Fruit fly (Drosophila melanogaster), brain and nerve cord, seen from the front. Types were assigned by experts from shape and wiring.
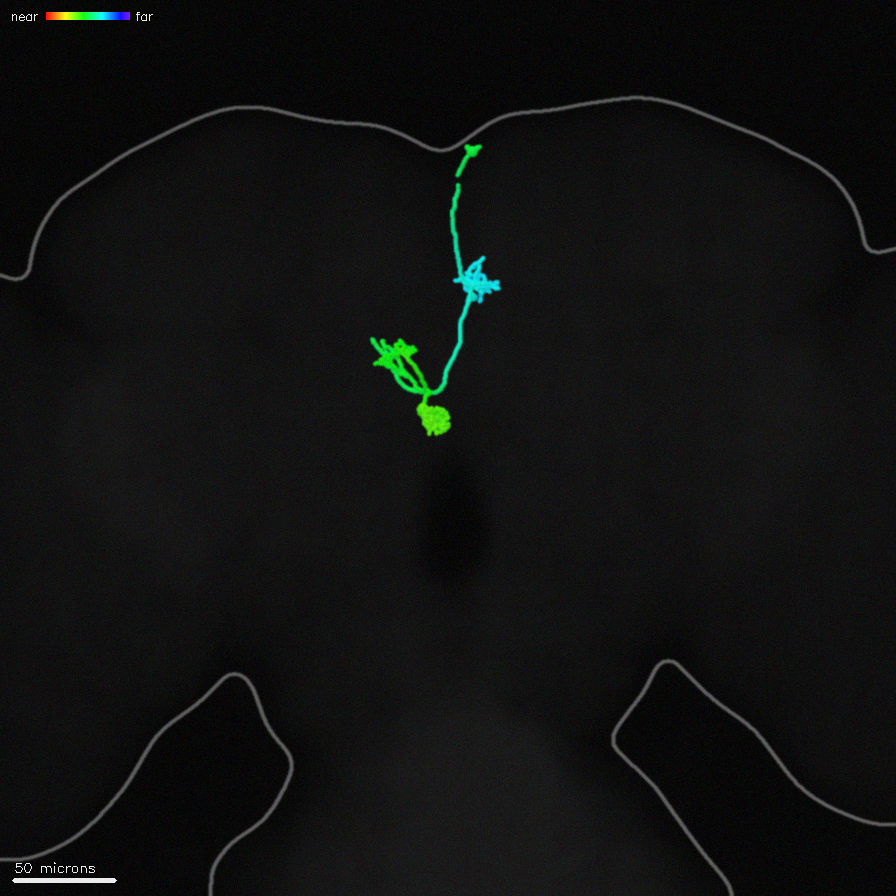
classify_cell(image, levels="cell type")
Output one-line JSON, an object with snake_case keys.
{"cell_type": "PFNd"}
